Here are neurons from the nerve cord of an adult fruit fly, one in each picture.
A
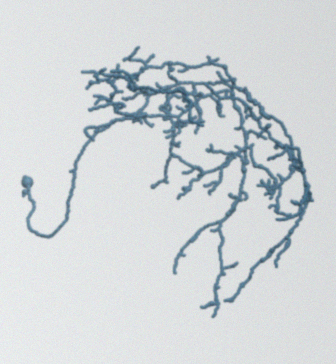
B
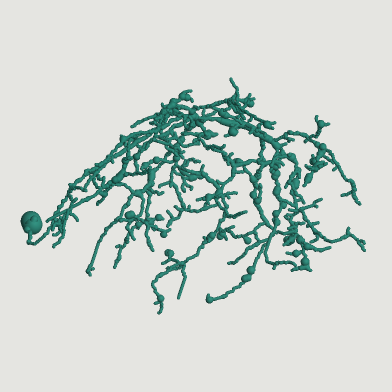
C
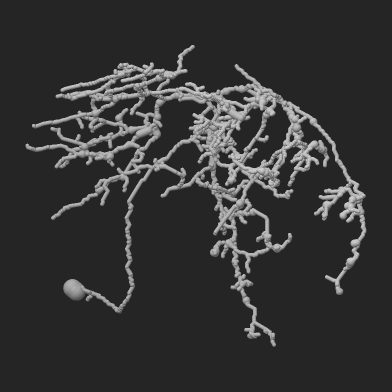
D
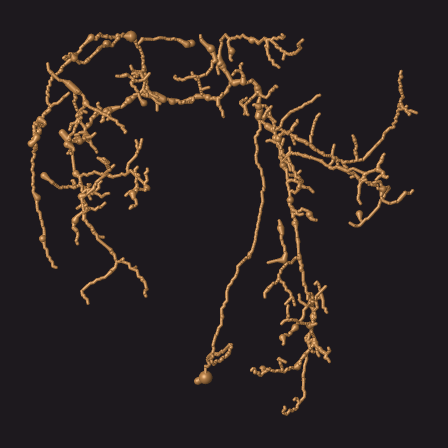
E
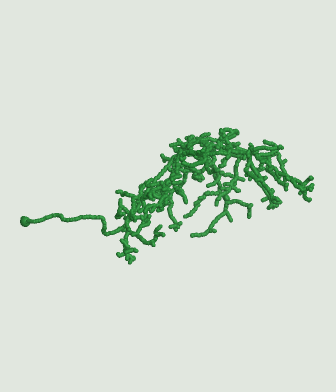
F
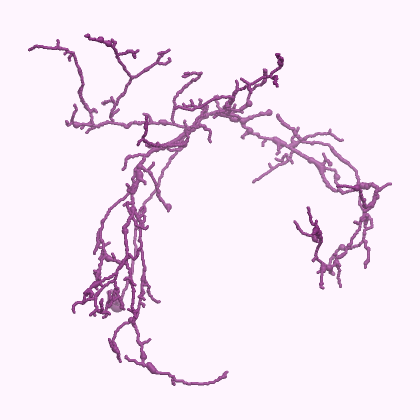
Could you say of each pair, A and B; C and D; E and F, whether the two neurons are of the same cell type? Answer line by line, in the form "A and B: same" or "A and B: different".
A and B: different
C and D: different
E and F: same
